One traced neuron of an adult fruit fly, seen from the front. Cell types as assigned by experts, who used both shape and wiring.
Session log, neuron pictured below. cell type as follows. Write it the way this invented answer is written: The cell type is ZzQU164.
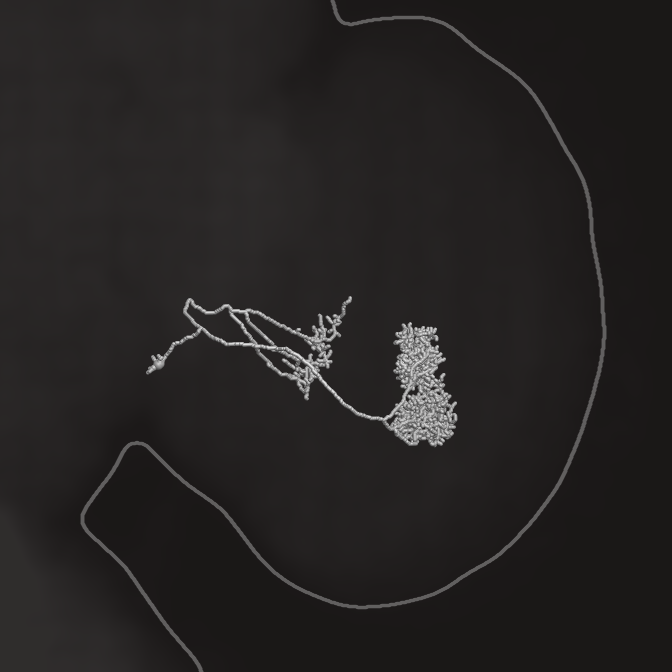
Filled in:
The cell type is MeLo9.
